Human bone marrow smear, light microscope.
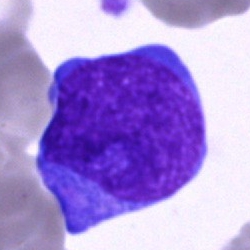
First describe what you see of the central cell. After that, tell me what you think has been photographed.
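Finely granular chromatin runs throughout the nucleus. Cytoplasm is scant compared with the nucleus and deep blue, its widest band at the lower left. The cell is a blast.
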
